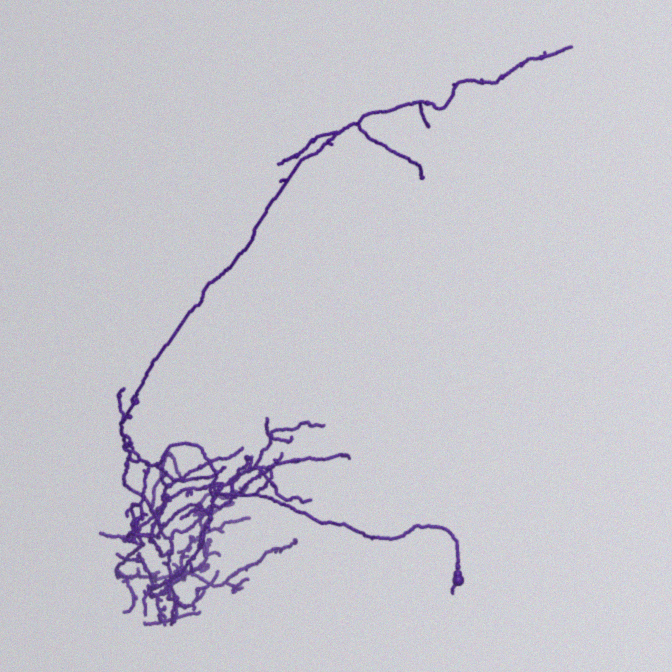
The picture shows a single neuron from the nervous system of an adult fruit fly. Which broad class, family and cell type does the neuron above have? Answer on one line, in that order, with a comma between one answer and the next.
central-brain intrinsic neuron, hemilineage DM4_dorsal, pC1_7a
